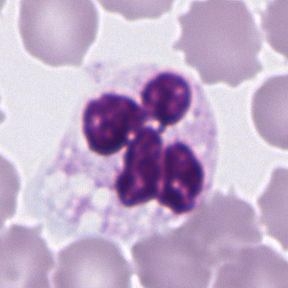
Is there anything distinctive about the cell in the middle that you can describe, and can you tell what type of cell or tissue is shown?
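Let me see: the outline of the middle cell is roughly round. I can't make out any nucleoli in the nucleus. The cytoplasm holds fine lilac-pink granules, and several clear round vacuoles lie in its lower-left part. This is a segmented neutrophil.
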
